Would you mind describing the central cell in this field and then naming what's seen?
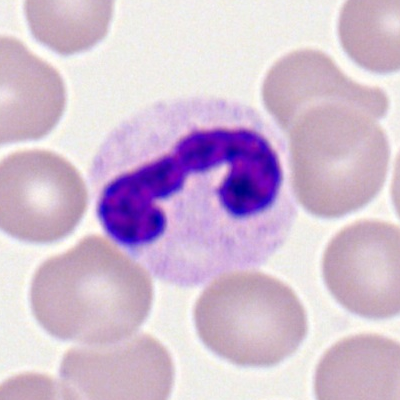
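Point by point: the outline is round and smooth; the chromatin is dark purple and coarsely clumped; the cytoplasm is plentiful and pale pinkish-lilac, with fine, small lilac granules scattered through it. This is a band neutrophil.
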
